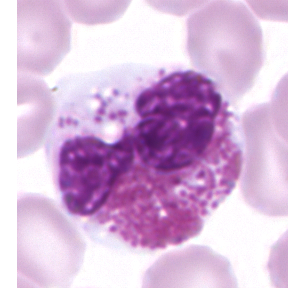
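Eosinophil: the central cell has a roughly round, smooth outline. Its nucleus is divided into two large lobes, and the chromatin is dark purple and coarsely clumped. The granules are packed most densely in the lower half of the cell.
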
